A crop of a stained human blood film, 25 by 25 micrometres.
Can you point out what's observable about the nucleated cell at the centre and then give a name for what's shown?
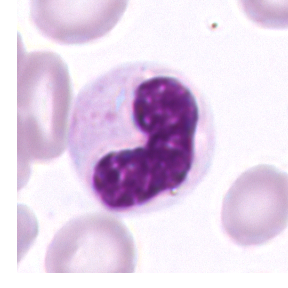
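The cytoplasm, a pale greyish lilac, forms its widest band on the upper-left side of the cell. A few fine pinkish-purple granules lie scattered within it. The chromatin is dark purple, clumped and patchy in texture. This cell is a band neutrophil.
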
